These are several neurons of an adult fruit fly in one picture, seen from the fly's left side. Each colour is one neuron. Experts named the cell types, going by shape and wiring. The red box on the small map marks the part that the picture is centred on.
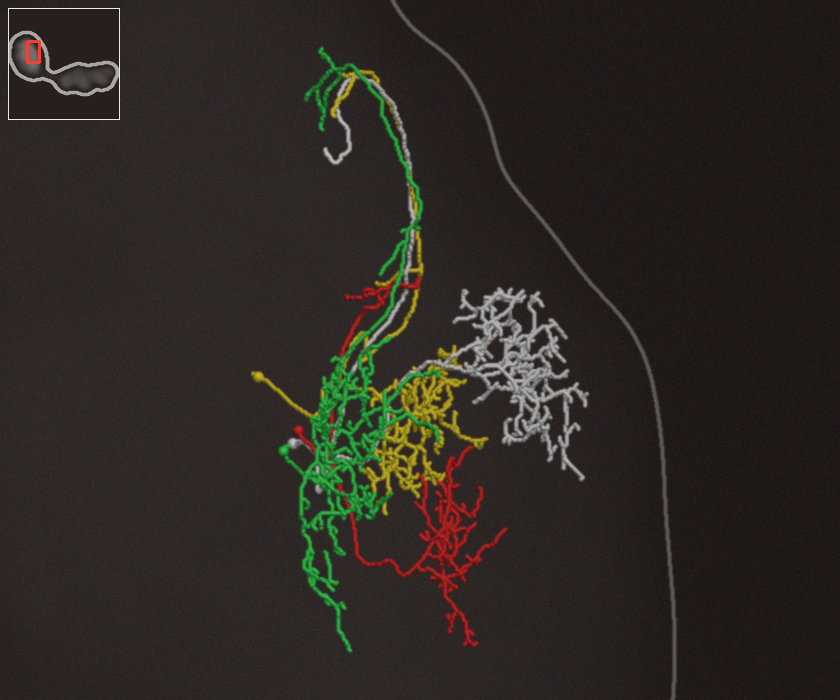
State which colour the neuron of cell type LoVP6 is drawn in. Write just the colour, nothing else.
yellow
